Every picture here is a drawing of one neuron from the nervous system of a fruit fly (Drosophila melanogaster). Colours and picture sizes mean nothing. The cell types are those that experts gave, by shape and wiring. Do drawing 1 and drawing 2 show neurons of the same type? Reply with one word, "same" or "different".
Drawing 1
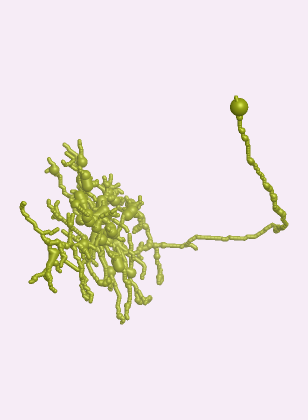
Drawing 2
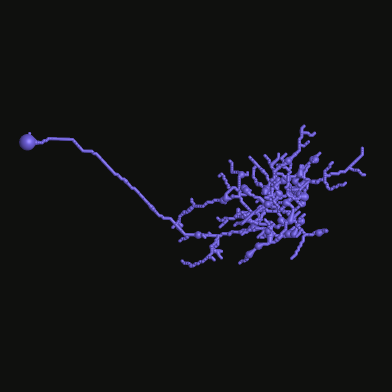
same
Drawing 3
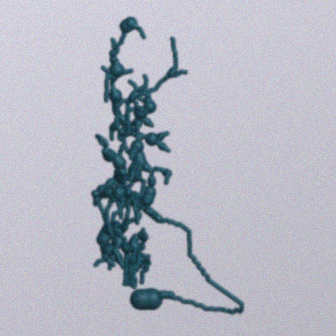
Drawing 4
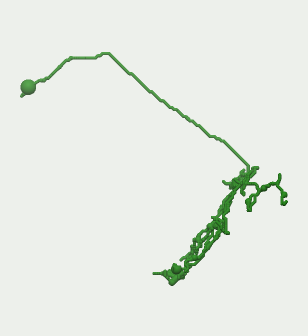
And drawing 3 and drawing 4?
different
